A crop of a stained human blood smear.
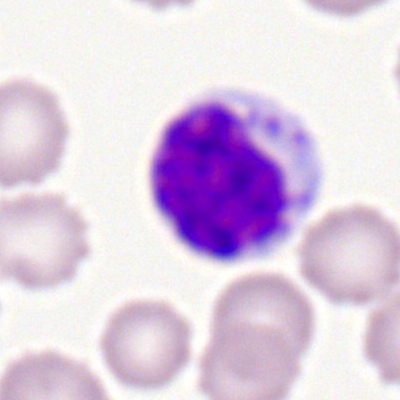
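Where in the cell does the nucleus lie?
Off-centre, toward the left of the cell.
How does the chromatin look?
Dense, dark purple and coarsely clumped.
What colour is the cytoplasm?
Pale blue.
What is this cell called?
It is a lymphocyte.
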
